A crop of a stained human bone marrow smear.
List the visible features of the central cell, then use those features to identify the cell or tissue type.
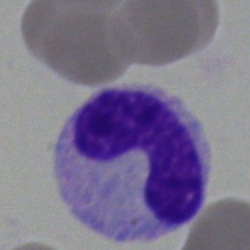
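Following the nucleus, I find it running along the top and right side of the cell, its hollow facing the lower left. Its chromatin is dense and stains deep purple. The cytoplasm is plentiful and pale lilac, with fine, faint violet granules. So this is a band neutrophil.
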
